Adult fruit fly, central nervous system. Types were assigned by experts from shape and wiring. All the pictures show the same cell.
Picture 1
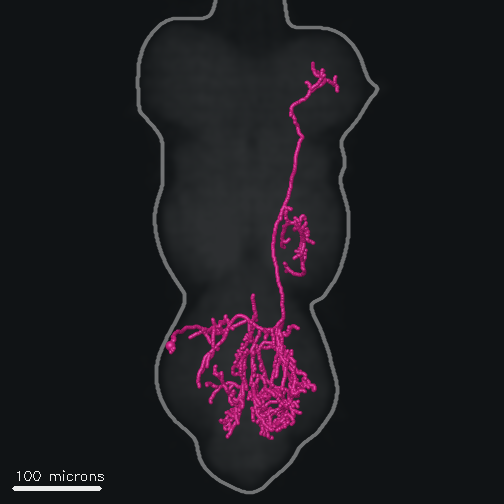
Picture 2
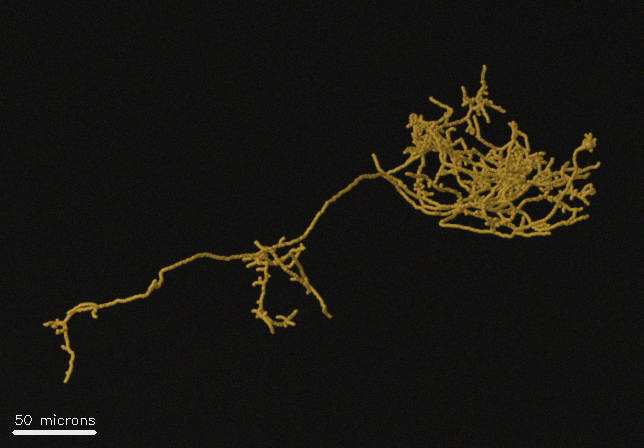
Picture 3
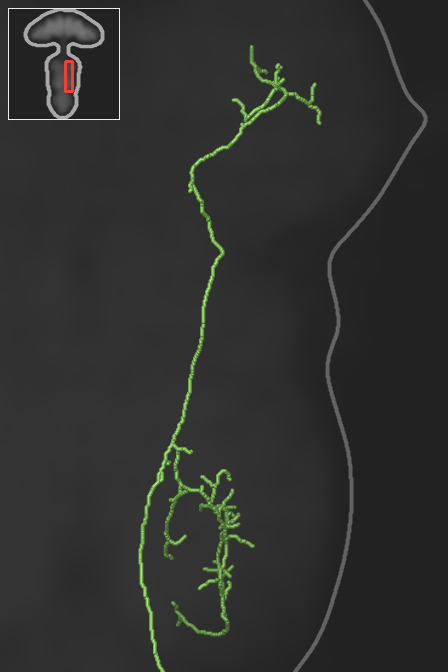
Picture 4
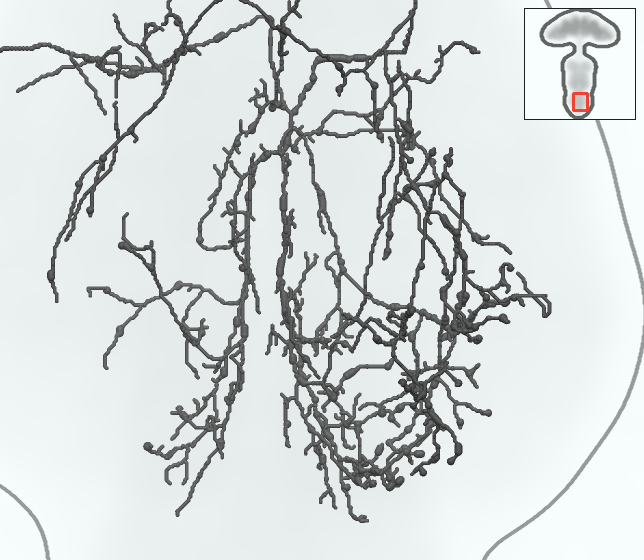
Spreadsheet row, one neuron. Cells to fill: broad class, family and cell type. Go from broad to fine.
nerve-cord intrinsic neuron; hemilineage 09B; IN09B006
